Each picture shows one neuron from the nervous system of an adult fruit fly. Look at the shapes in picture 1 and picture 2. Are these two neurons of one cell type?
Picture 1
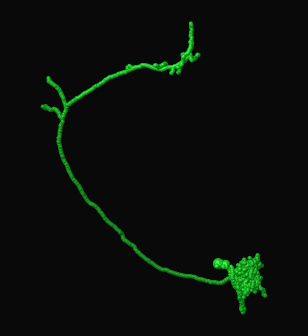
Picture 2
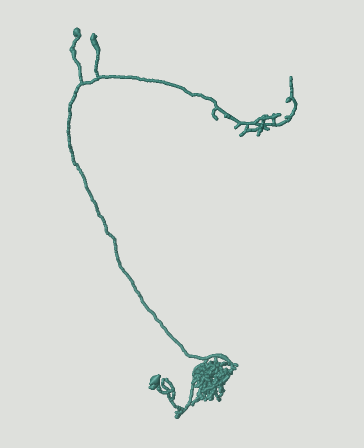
yes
